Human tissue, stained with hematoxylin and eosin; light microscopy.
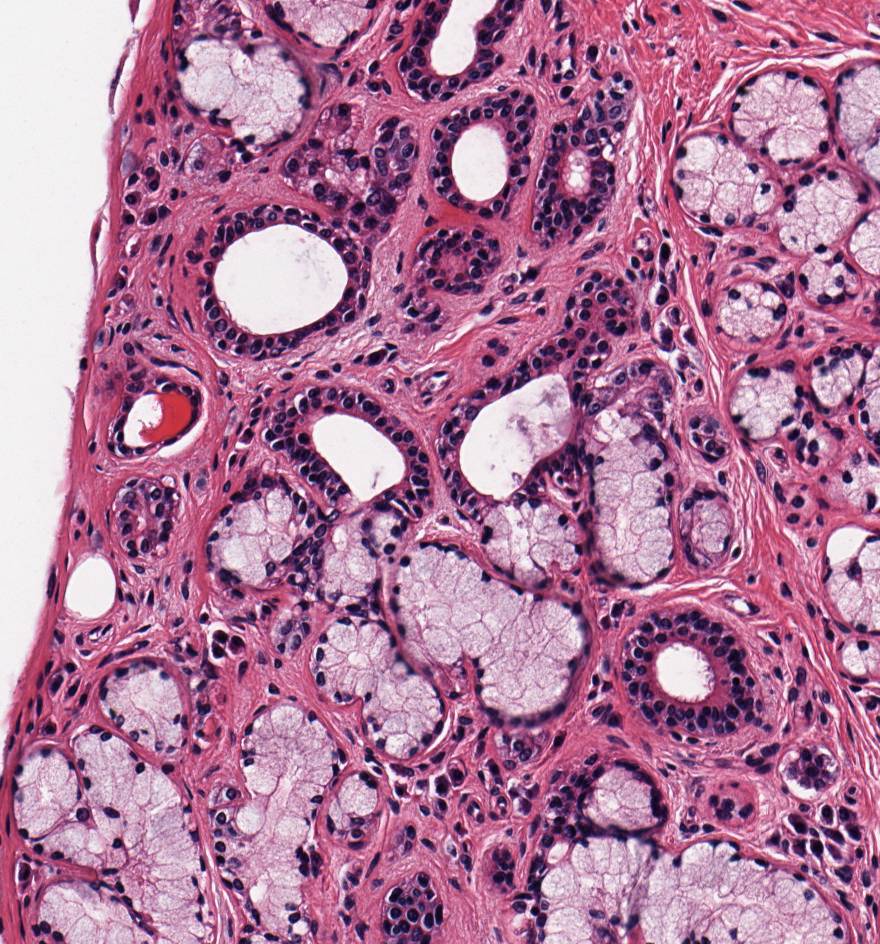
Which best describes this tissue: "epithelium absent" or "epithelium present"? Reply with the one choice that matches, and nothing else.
Epithelium present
